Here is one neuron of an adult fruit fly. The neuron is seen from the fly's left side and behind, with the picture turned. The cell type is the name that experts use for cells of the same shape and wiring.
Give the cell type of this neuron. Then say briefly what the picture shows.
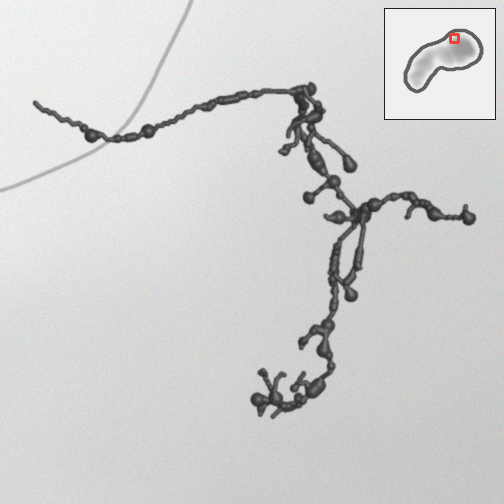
The cell type is TPMN1. It is a sensory neuron entering the brain. No cell body is drawn. As drawn here it is wider than it is tall.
